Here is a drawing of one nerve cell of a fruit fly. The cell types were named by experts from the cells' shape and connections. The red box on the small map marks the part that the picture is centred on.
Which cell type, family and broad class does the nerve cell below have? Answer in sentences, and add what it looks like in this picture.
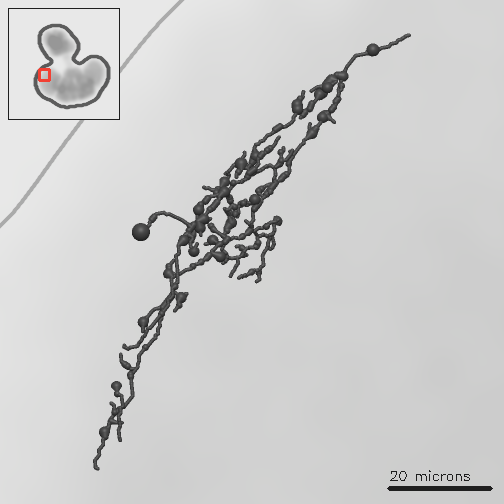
The cell type is Cm5. The family is Cm. It is an optic-lobe intrinsic neuron. The cell body is on the left of the picture. From top to bottom in the picture it spans about 85 microns. Dozens of branch ends can be seen.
